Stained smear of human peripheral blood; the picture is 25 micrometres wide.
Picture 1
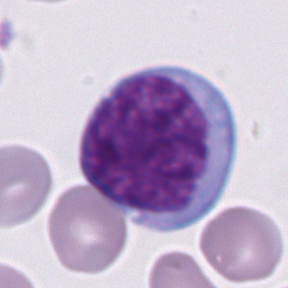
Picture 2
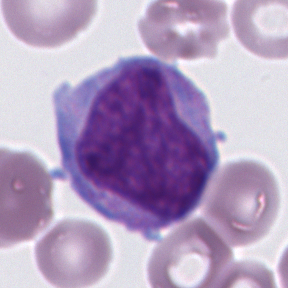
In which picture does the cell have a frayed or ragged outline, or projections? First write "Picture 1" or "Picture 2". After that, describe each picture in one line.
Picture 2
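In picture 1: The cell outline is smooth and round.
In picture 2: The cell outline is irregular, with a few small pointed projections from its edge.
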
